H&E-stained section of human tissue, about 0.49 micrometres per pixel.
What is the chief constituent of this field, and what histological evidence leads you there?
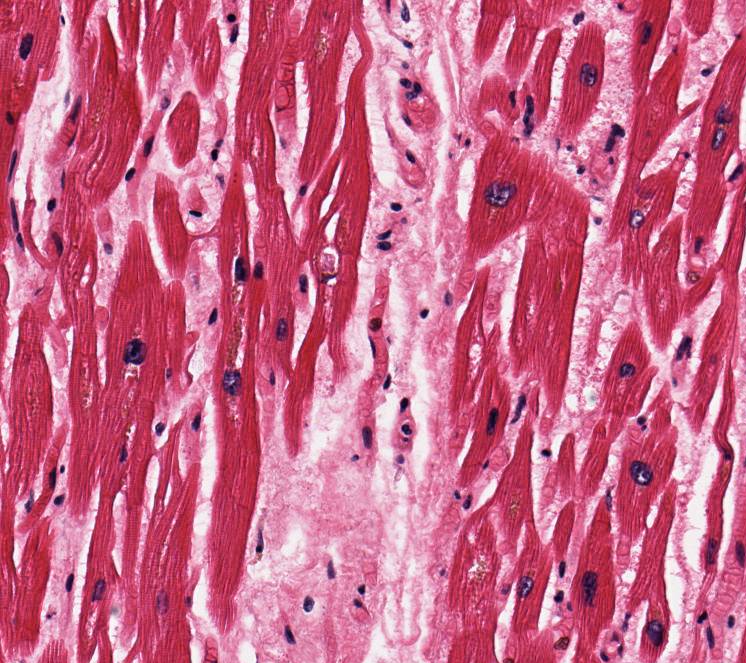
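The field mainly shows myocardium. First check: many fibres branch and join neighbouring fibres.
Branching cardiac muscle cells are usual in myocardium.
Second check: fine cross-striations cross the red-staining fibres.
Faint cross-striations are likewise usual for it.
Third, orientation: the fibres run mainly from top to bottom. Fourth, nuclei: several are enlarged, dark and irregular in outline.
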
